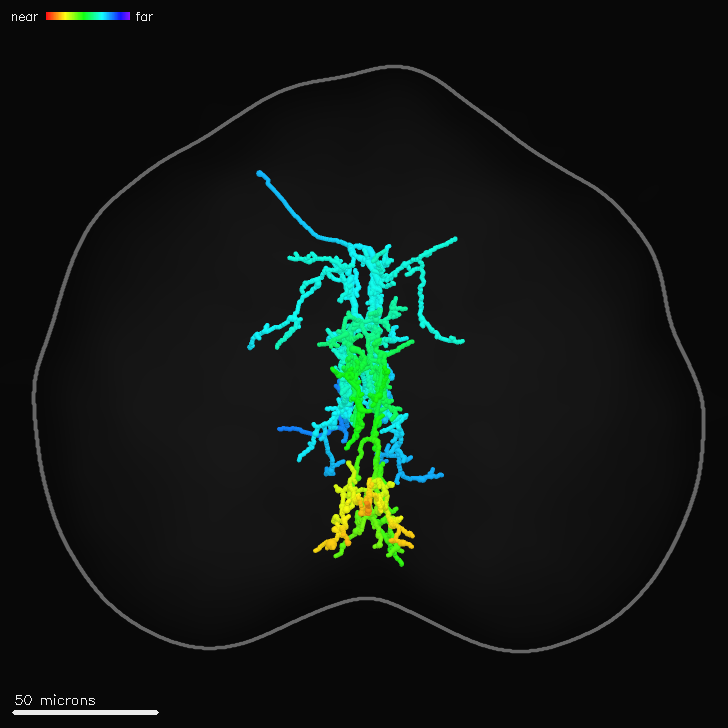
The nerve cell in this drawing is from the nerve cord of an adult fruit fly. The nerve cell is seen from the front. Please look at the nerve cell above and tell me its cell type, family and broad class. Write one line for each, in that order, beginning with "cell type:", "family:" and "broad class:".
cell type: IN05B042
family: hemilineage 05B
broad class: nerve-cord intrinsic neuron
